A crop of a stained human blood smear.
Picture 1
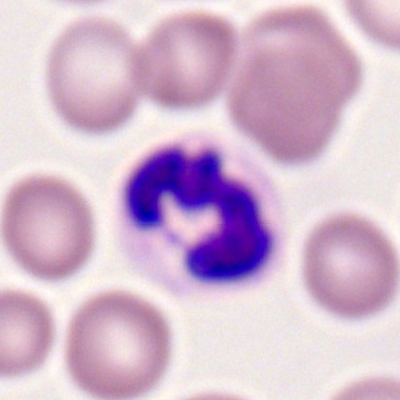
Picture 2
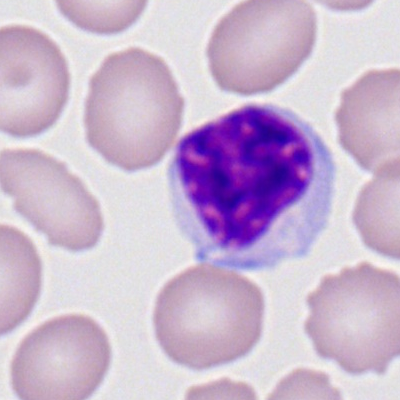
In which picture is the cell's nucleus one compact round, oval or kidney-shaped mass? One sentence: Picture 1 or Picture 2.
One compact round, oval or kidney-shaped mass makes up the nucleus of the cell in Picture 2.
